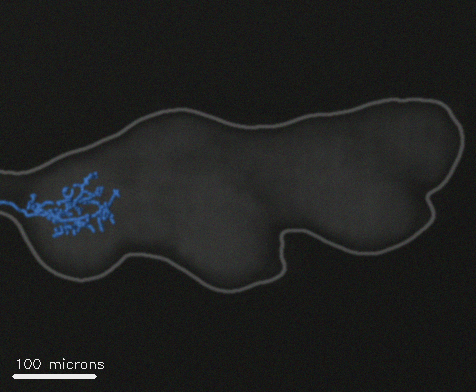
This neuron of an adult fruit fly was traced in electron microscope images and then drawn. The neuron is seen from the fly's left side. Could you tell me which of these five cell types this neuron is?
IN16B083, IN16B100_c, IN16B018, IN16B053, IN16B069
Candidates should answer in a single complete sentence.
What this neuron is, by cell type, is IN16B083.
